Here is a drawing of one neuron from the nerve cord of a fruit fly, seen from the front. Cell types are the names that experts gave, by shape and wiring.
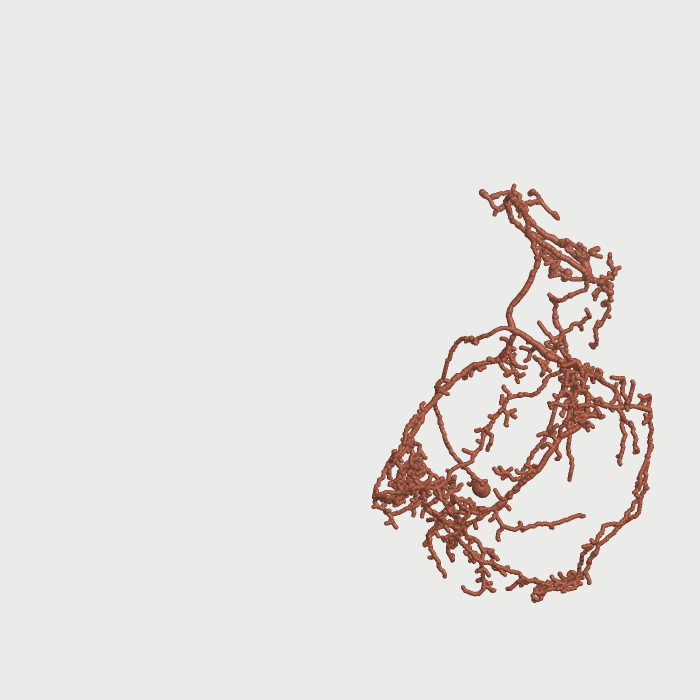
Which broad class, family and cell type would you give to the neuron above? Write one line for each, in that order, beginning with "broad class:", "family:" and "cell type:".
broad class: nerve-cord intrinsic neuron
family: hemilineage 03A
cell type: IN03A009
